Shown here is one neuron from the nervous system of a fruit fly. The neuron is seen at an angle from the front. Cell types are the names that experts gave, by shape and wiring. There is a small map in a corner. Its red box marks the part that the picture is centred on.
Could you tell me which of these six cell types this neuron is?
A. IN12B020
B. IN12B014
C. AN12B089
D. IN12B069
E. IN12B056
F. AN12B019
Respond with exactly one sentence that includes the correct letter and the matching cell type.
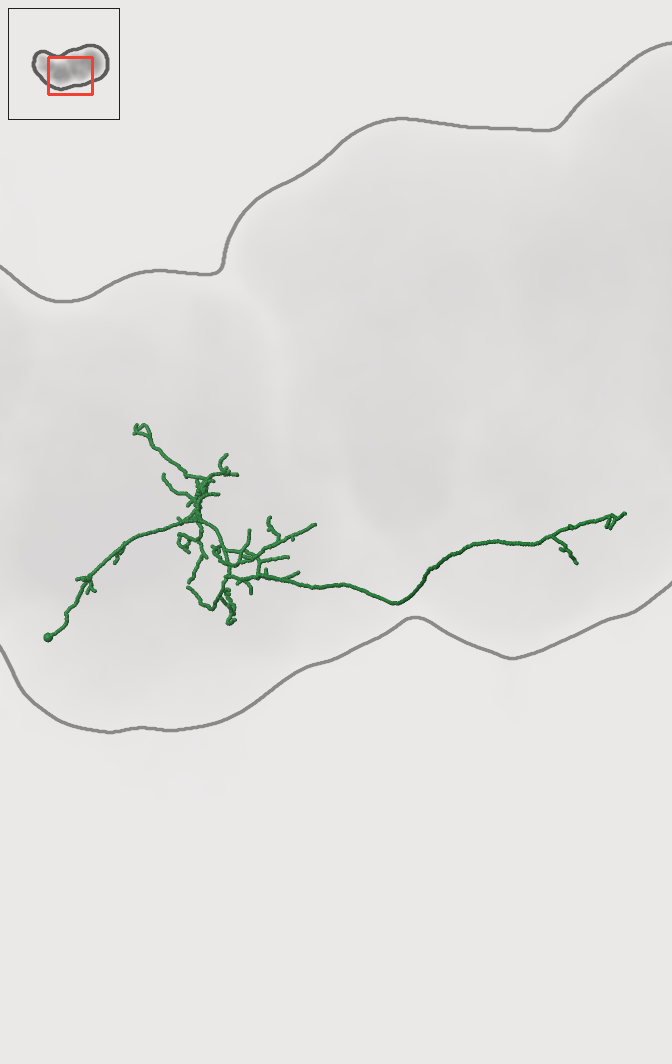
The neuron is of type AN12B089, and that type is option C.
